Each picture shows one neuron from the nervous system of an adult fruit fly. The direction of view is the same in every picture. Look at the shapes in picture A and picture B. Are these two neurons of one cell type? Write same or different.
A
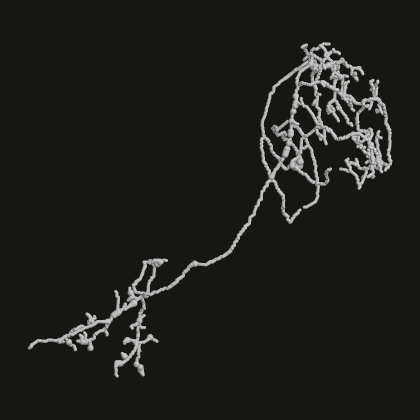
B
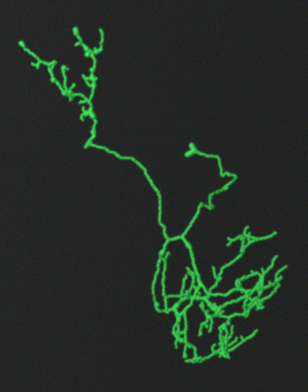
same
